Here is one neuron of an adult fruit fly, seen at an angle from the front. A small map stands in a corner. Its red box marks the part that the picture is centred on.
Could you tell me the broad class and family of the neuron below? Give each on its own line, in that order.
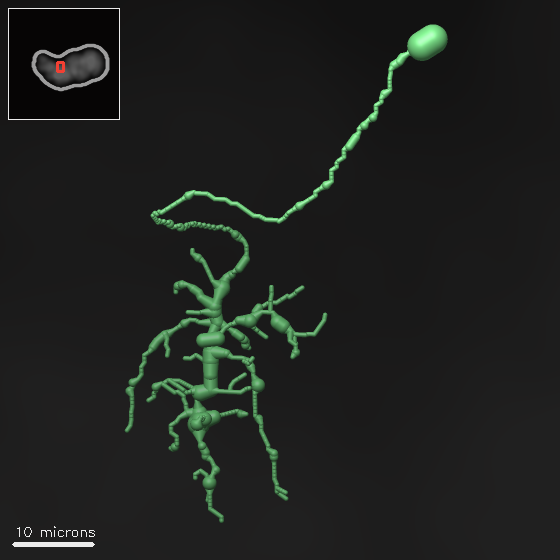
optic-lobe intrinsic neuron
Dm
